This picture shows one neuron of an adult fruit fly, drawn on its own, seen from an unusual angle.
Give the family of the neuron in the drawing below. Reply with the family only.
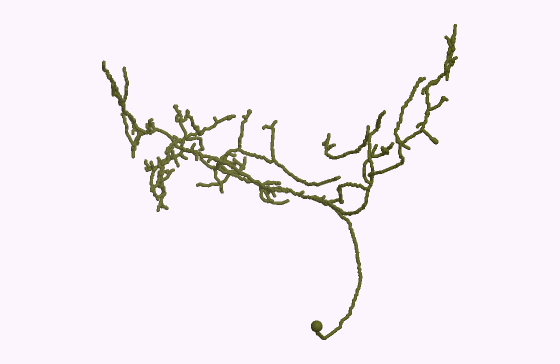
hemilineage LALa1_posterior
